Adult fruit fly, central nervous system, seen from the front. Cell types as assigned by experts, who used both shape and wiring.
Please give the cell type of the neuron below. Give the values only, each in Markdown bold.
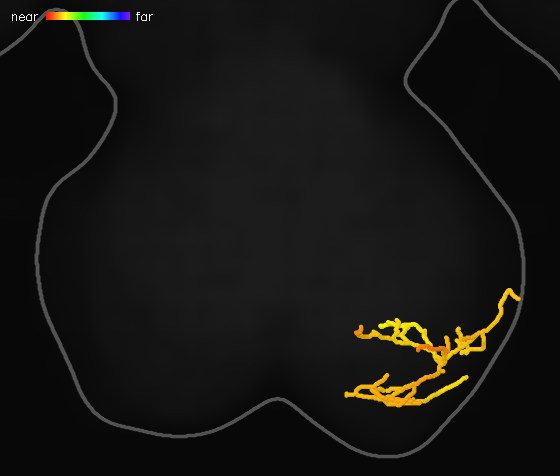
**IN01B080**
